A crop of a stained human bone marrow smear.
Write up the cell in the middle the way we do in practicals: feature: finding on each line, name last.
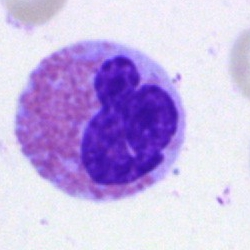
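Outline: round and smooth.
Nucleus position: off-centre, toward the right.
Nucleoli: none visible.
Cytoplasm: narrow pale lilac rim with few granules, right of the nucleus.
Name: eosinophil.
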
